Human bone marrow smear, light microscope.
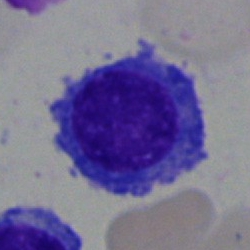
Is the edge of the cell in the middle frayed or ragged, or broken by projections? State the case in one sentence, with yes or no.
Yes, a rough outline, ragged or with projections, blebs or tags, belongs to this cell.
